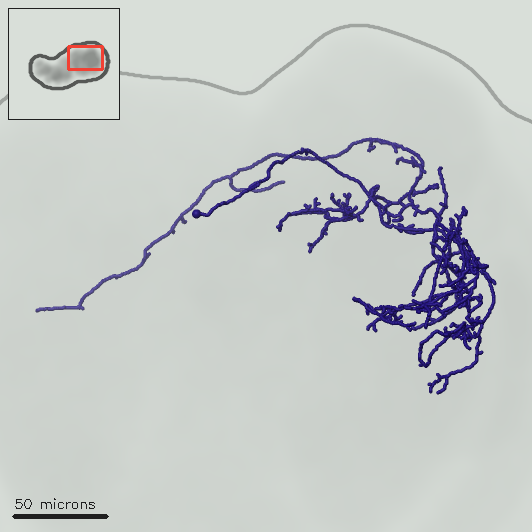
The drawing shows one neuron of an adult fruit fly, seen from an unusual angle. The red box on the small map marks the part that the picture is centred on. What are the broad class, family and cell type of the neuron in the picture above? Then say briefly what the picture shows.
This is a central-brain intrinsic neuron. The family is hemilineage DM4_dorsal. Its cell type is pC1_7a. From left to right in the picture it spans about 250 microns. Dozens of branch ends can be seen.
